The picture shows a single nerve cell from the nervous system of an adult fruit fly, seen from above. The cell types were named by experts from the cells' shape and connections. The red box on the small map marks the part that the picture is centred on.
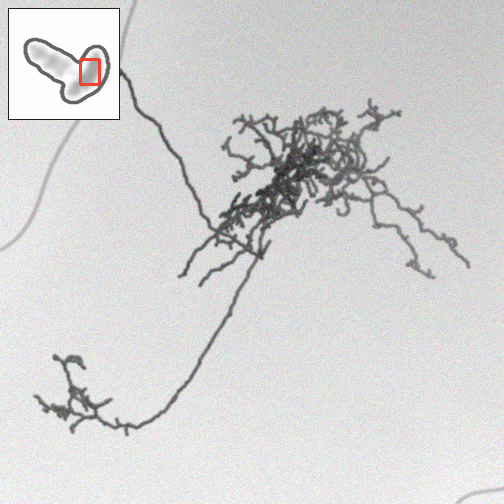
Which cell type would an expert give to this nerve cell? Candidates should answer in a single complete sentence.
As its cell type, this nerve cell has CL323.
